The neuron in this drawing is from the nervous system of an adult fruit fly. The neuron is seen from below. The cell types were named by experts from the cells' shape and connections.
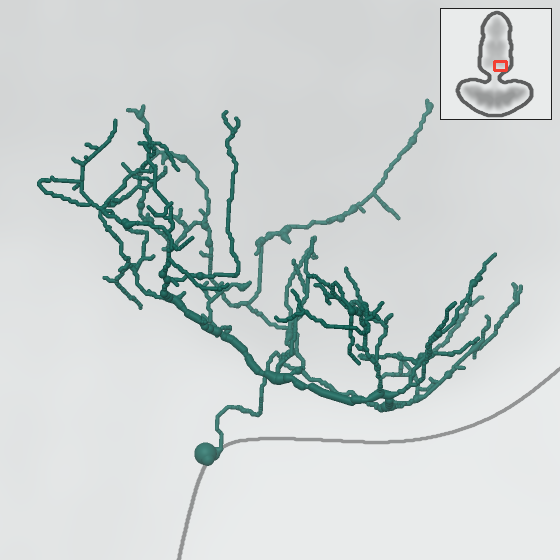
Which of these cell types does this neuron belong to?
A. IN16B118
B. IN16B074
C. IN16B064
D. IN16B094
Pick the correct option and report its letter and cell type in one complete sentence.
Cell type IN16B064 is what the neuron is, as option C states.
